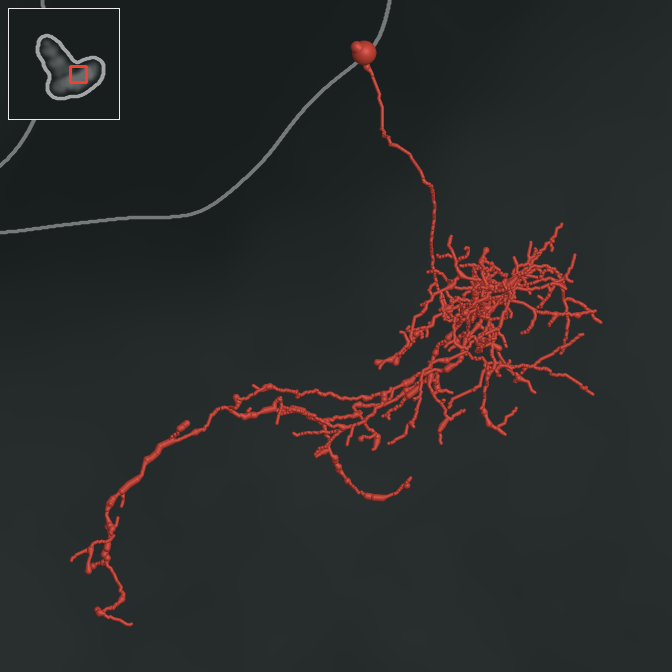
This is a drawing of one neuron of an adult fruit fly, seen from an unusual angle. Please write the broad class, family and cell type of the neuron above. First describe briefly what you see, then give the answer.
Its cell body lies at the top of the picture. The picture shows dozens of branch ends. This is a central-brain intrinsic neuron. The family is hemilineage PSp1. Its cell type is PS188.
